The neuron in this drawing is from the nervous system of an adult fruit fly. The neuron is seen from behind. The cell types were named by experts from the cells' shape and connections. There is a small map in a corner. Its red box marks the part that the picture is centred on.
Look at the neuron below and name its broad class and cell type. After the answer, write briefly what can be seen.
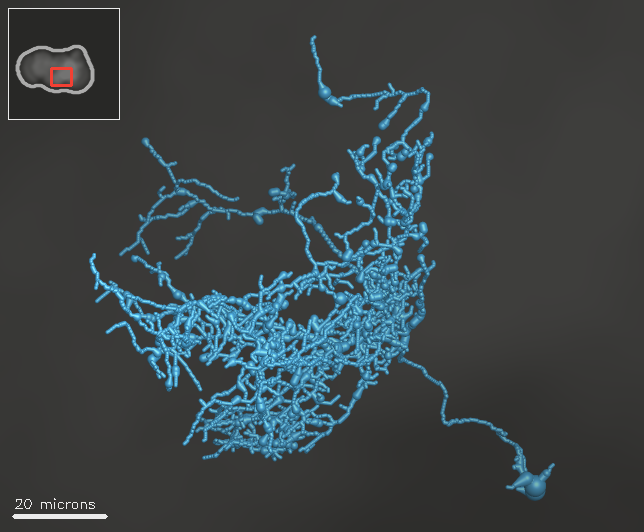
This is a central-brain intrinsic neuron. The cell type is GNG565. The cell body is at the lower right of the picture. By the scale bar it is about 100 microns wide in this view. The picture shows more than a hundred branch ends.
